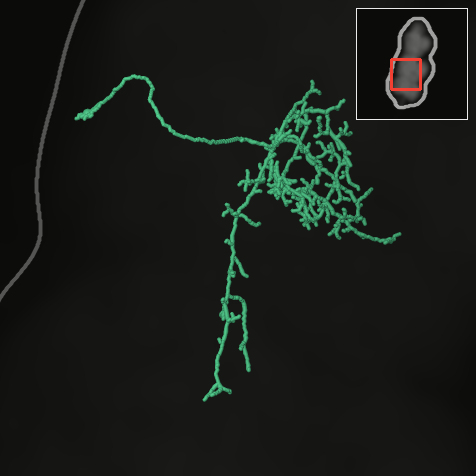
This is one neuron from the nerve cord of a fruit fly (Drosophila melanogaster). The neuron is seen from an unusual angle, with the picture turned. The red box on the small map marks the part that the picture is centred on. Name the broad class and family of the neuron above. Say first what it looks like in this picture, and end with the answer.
The picture shows dozens of branch ends. In this view it is about as wide as it is tall. This is a nerve-cord intrinsic neuron. The family is hemilineage 09A.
